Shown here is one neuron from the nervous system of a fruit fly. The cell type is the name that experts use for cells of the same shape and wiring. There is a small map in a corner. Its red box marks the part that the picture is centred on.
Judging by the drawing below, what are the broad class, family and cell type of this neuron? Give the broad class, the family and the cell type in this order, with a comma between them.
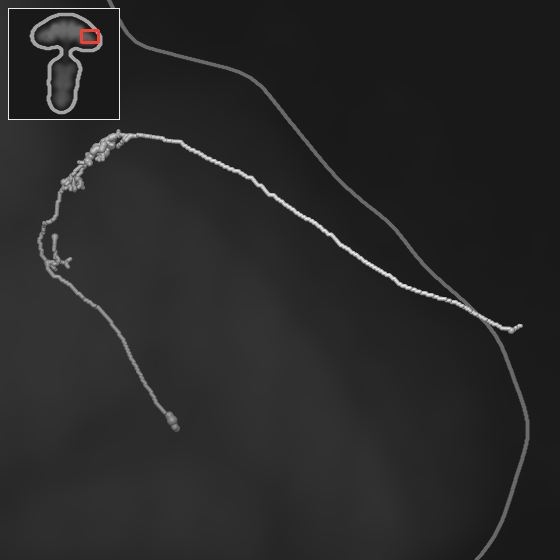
optic-lobe intrinsic neuron, C, C3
